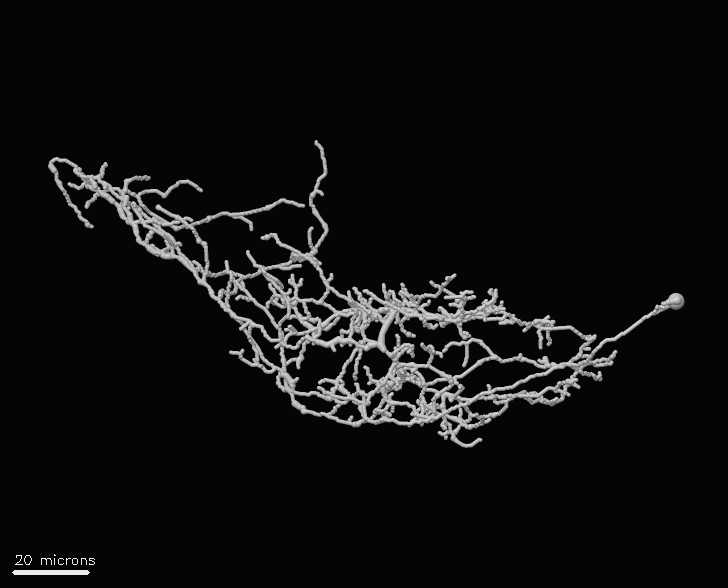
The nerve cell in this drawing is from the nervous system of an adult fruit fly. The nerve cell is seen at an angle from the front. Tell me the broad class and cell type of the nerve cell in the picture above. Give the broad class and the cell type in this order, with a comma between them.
central-brain intrinsic neuron, GNG568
